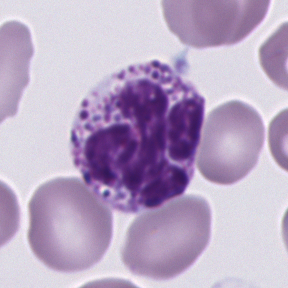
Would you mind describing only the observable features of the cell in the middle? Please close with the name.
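Roughly round in outline, as far as I can tell. The nucleus appears divided into several lobes that stay connected, its chromatin dark purple and dense. Coarse, round, dark violet granules seem to lie in the cytoplasm. It is a basophil.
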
